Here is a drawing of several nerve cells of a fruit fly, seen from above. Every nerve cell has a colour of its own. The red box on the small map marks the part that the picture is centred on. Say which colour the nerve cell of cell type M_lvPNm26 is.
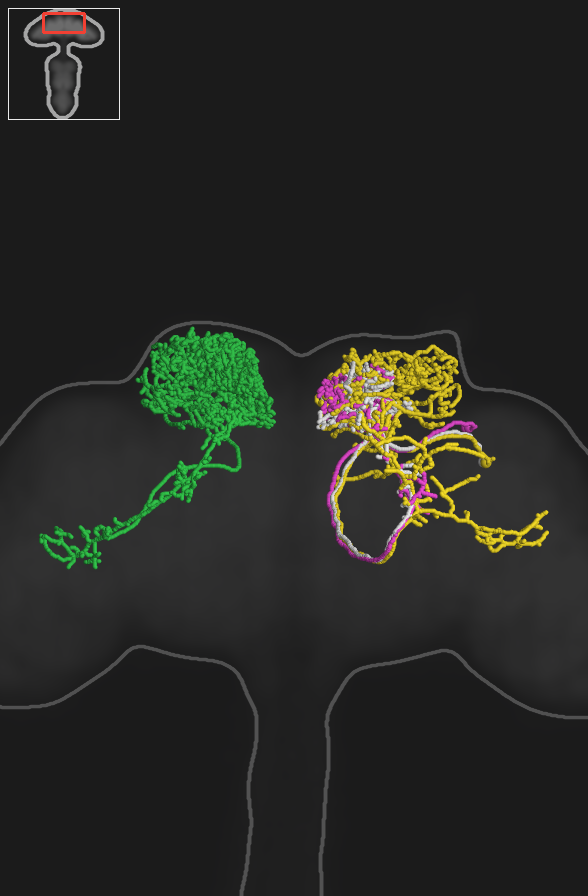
magenta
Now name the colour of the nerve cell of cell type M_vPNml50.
green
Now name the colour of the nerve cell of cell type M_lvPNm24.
yellow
